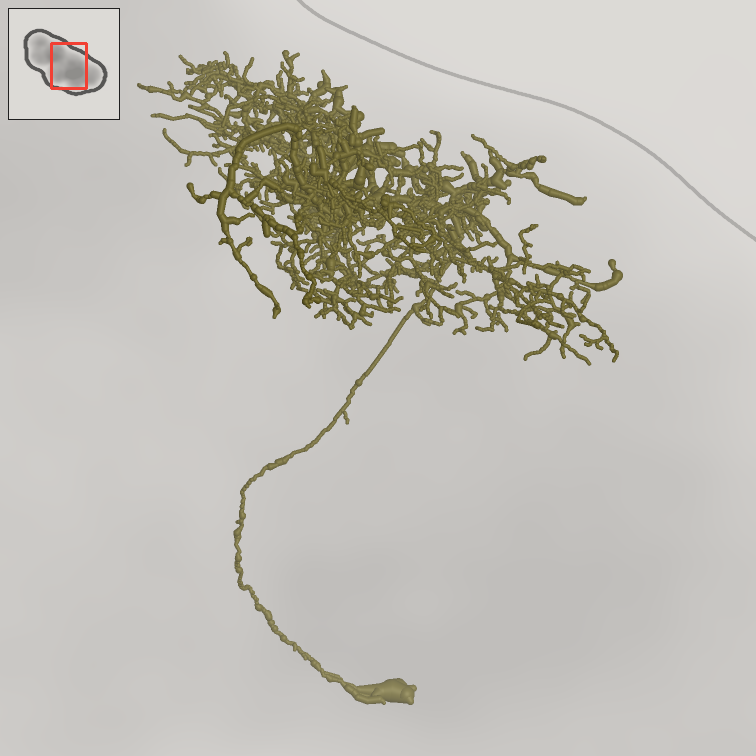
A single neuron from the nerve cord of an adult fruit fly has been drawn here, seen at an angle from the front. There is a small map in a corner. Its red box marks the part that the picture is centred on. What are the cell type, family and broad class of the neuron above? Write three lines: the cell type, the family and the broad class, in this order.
IN06A002
hemilineage 06A
nerve-cord intrinsic neuron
